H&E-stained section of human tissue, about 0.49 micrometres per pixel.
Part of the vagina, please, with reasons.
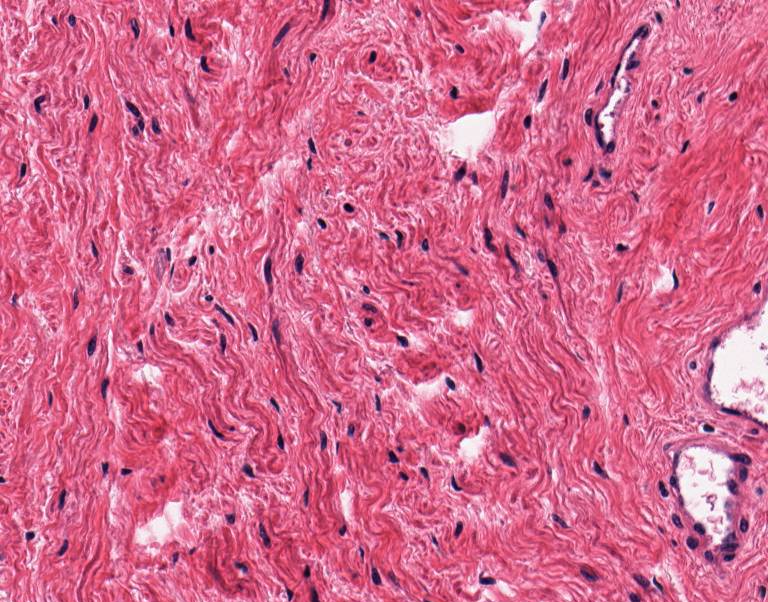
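Identity: dense connective tissue. Cells: sparse and widely spaced, with abundant fibres between them, and their nuclei are small, dark and mostly elongated.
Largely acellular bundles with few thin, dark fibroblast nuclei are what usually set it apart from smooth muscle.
Fibres: the eosinophilic bundles are wavy, running in varied, interlacing directions rather than one parallel direction.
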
